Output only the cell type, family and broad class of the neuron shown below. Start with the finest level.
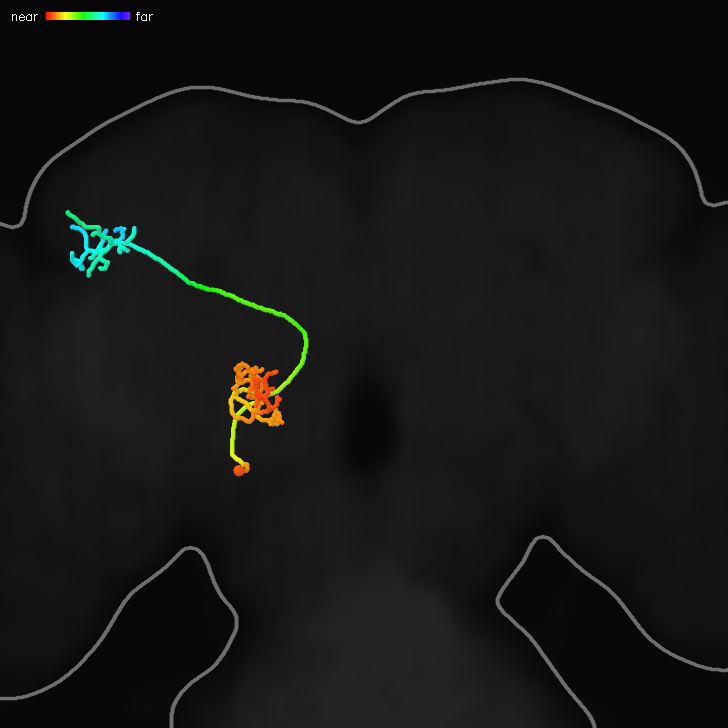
M_vPNml67; hemilineage ALv1; central-brain intrinsic neuron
